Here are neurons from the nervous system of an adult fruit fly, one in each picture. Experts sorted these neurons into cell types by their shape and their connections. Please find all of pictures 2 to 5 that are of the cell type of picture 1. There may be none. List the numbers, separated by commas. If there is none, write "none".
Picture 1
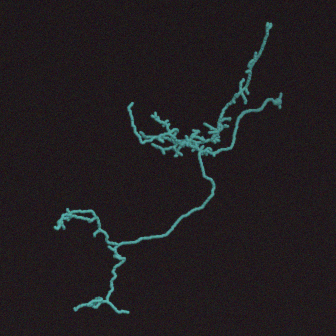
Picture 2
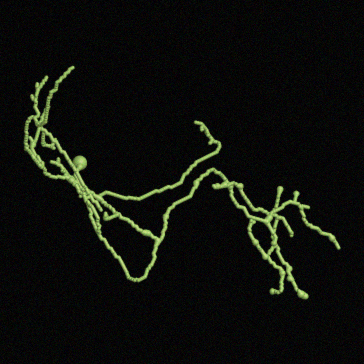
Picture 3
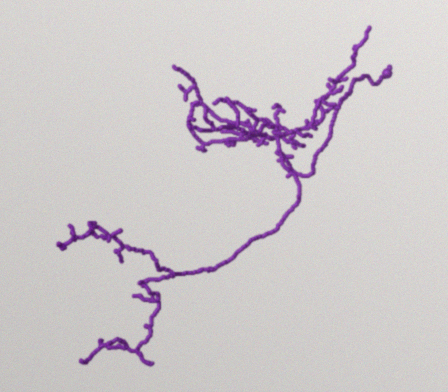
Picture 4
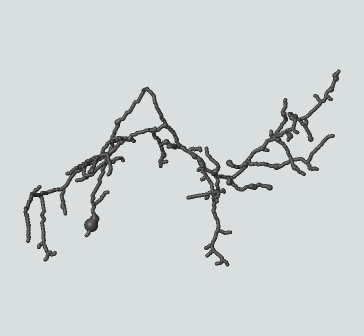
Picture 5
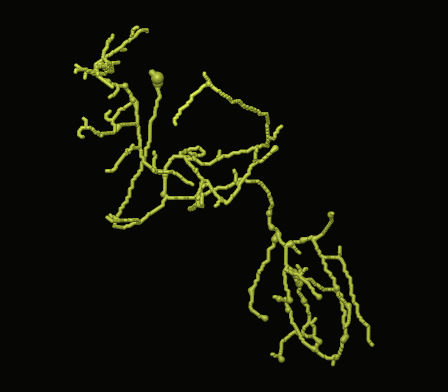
3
